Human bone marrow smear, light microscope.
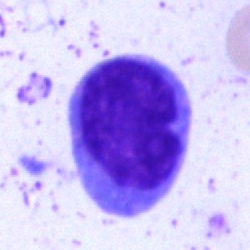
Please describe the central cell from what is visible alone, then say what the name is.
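In outline, the cell is a smooth oval, longer from top to bottom than from side to side. The nucleus occupies most of the cell and carries a small notch on its right edge. No granules are seen in the cytoplasm. The cell is a monocyte.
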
